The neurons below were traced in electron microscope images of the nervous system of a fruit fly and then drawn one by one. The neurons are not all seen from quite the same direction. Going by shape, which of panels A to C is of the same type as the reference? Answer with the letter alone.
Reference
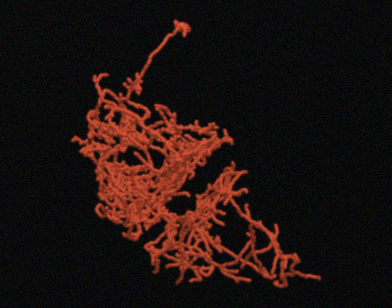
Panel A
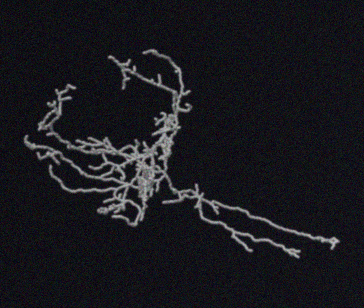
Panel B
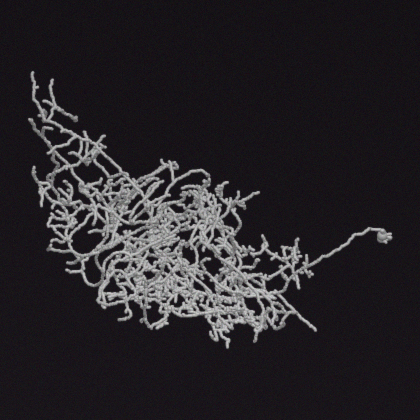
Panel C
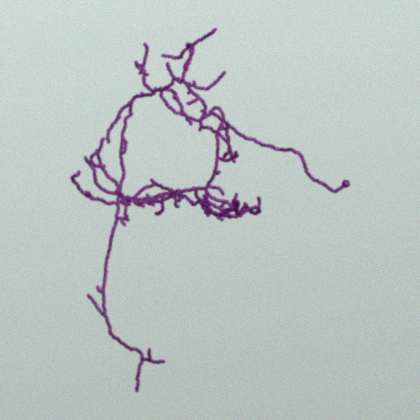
B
